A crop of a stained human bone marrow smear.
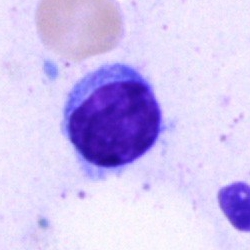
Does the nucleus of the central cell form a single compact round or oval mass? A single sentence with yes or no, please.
Yes, in this cell the nucleus is one compact, round or oval mass.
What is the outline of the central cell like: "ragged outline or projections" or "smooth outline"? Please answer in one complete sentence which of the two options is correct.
The outline of the cell is rough, not smooth.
